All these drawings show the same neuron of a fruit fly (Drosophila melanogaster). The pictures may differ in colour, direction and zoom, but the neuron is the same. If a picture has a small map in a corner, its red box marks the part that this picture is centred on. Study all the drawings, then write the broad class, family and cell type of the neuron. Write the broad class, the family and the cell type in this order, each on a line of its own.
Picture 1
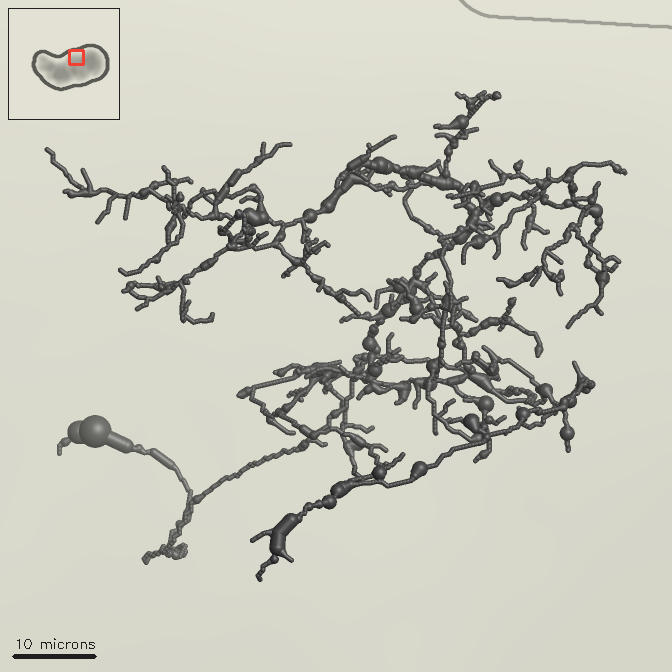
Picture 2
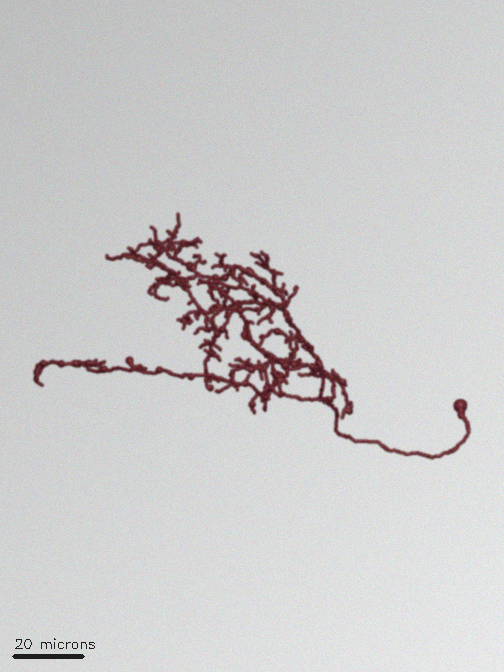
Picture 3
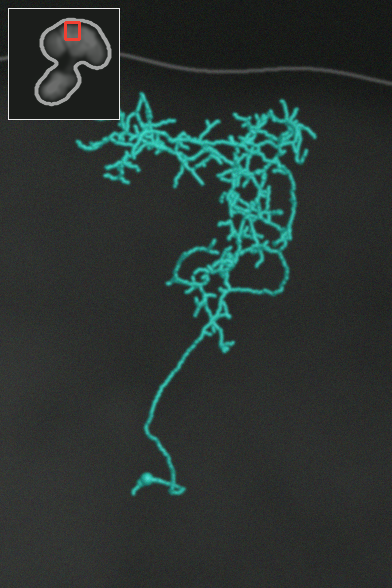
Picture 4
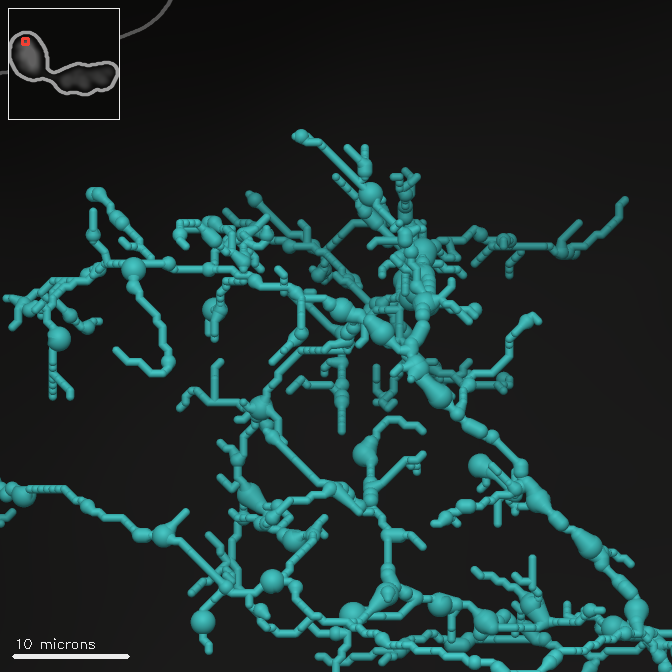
central-brain intrinsic neuron
hemilineage DM4_dorsal
SMP408_b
